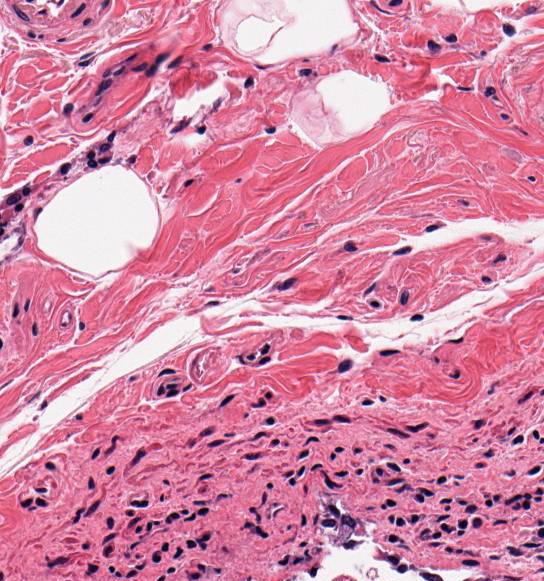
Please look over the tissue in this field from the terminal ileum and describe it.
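Look first at the upper two-thirds of the field: wavy pink fibre bundles with few nuclei. Across the middle, those bundles run diagonally from lower left to upper right. Among them, the nuclei are scattered, dark and mostly elongated. The bottom band is much more cellular, with many dark oval to spindle-shaped nuclei crowded together.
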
